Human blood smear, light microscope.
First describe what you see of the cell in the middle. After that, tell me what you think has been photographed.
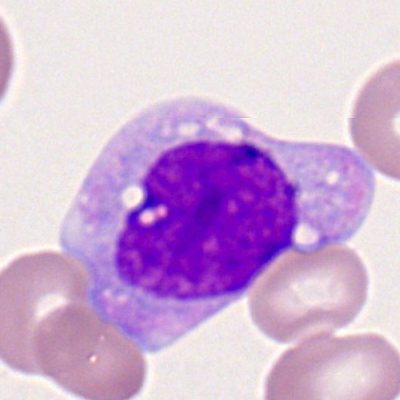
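Irregular in outline, the cell shows broad rounded bulges rather than a smooth circle. Abundant cytoplasm forms a wide rim around the nucleus. Within the cytoplasm lie fine, faint pinkish granules and several small clear vacuoles, some of them close to the nucleus. This is a monocyte.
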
